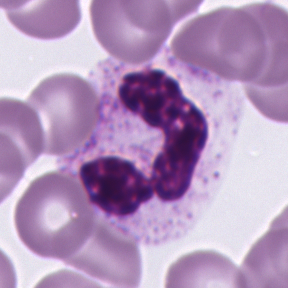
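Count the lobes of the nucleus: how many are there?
Three.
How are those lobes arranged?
In a C-shape that opens toward the left.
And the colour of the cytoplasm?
Pale pinkish-lilac.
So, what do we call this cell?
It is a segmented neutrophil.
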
